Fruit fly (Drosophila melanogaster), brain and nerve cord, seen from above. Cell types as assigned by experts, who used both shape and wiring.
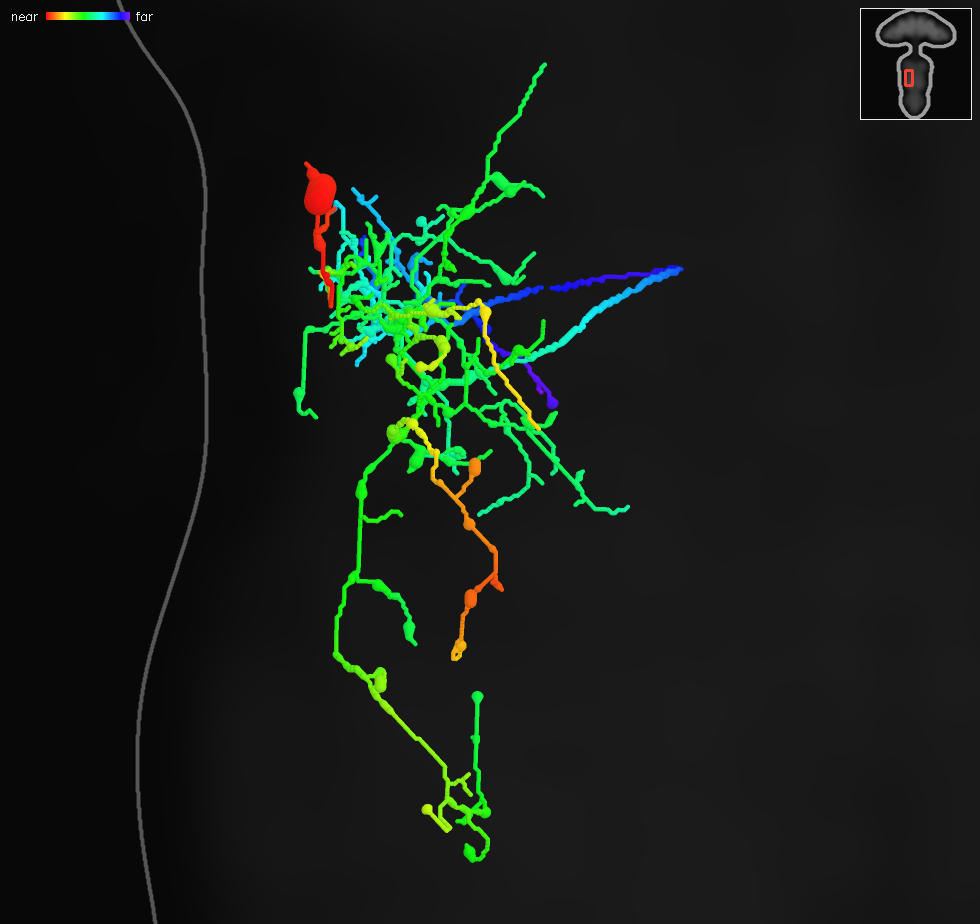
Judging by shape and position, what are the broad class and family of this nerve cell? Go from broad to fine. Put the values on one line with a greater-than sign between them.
nerve-cord intrinsic neuron > hemilineage 17A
